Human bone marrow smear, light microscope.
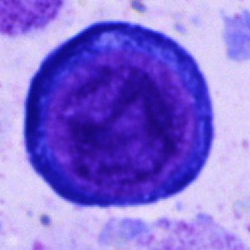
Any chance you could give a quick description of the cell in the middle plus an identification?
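Round and smooth, the outline encloses a nucleus that fills most of the cell, leaving a narrow cytoplasmic rim. This cytoplasm is deep, dark blue. Chromatin is finely granular, not coarsely clumped. The cell is a proerythroblast.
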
